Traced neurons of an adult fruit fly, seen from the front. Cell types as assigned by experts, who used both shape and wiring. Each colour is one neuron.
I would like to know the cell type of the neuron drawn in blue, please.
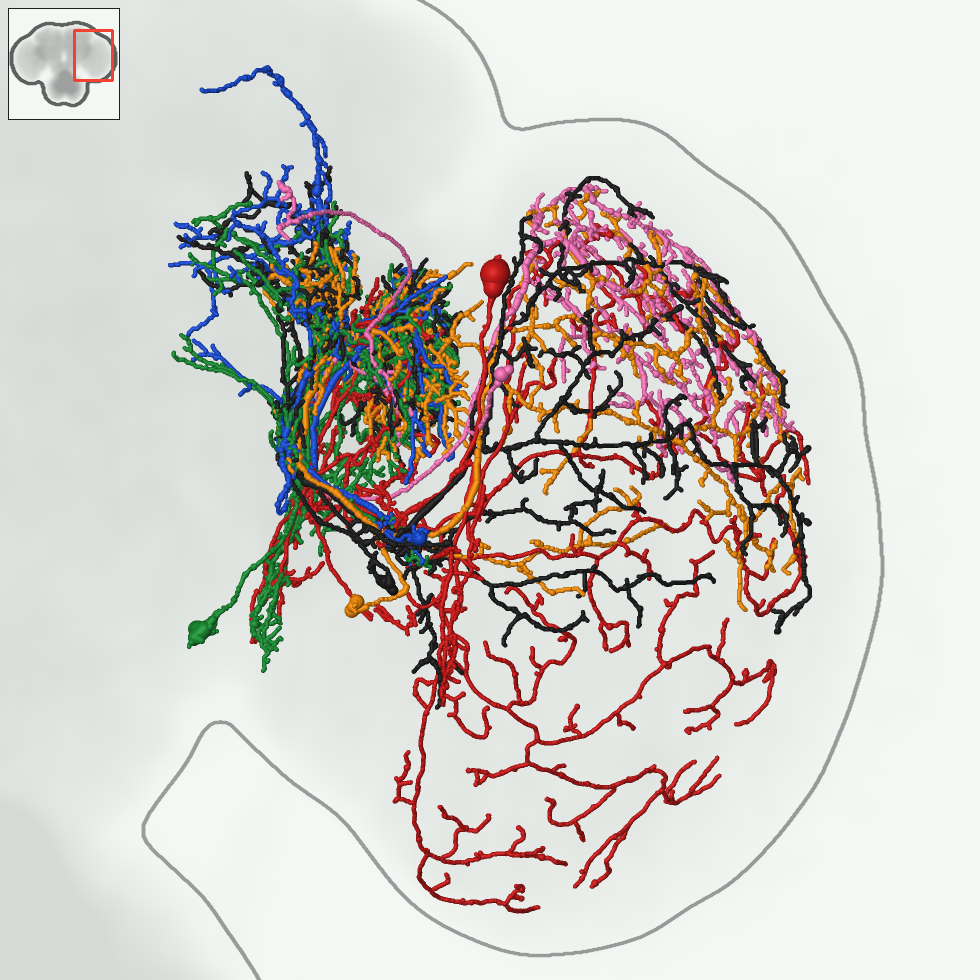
aMe8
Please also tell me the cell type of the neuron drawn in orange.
MeVC24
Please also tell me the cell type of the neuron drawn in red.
MeVC21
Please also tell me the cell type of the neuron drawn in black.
MeVC20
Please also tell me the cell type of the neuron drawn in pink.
MeVP62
